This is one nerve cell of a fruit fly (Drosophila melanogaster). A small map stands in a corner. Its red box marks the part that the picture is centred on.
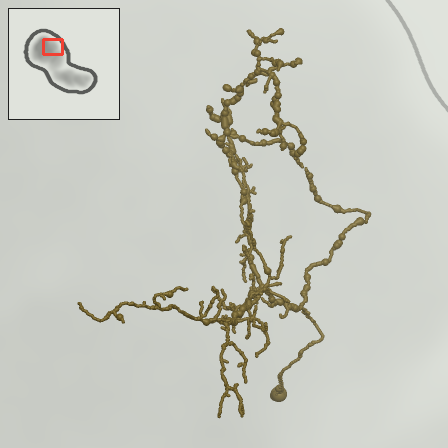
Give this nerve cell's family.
hemilineage LHa2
